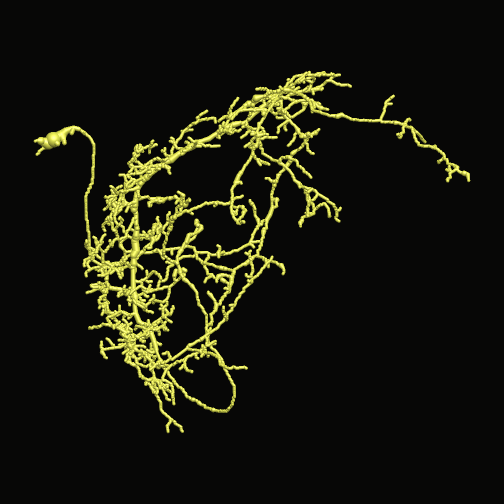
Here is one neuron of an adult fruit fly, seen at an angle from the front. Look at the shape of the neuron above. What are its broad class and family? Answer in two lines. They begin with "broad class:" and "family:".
broad class: nerve-cord intrinsic neuron
family: hemilineage 17A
